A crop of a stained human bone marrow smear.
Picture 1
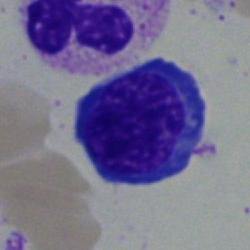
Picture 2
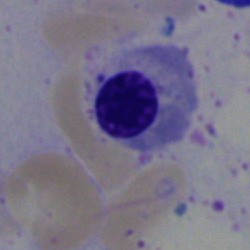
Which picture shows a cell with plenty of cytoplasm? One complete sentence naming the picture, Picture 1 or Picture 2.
It is the cell in picture 2 that has plenty of cytoplasm.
